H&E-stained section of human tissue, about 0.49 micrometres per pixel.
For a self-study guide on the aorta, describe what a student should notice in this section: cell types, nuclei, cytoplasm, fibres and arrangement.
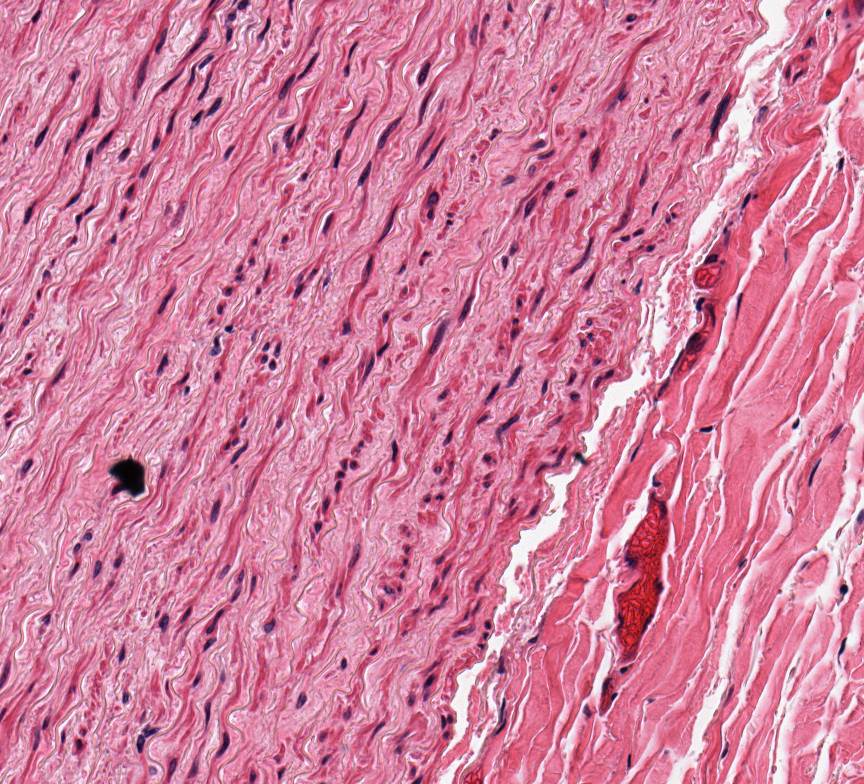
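Left part: wavy pink collagen fibres run in parallel, slanting upward to the right, with dark purple, elongated, spindle-shaped nuclei lying along them. Right part: dense, bright pink bands, few nuclei, white clefts between, and small vessels packed with red blood cells.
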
